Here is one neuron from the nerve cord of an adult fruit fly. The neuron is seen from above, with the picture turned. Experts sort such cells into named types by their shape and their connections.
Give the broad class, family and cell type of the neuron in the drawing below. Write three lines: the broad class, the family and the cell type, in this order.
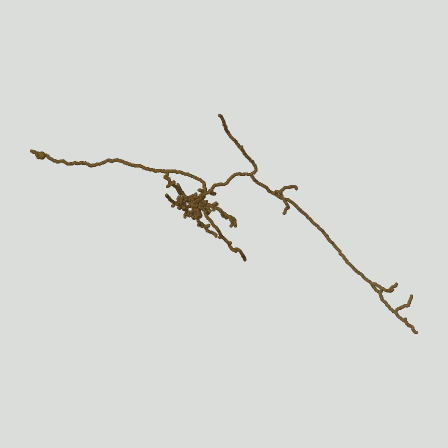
nerve-cord intrinsic neuron
hemilineage 08B
IN08B093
